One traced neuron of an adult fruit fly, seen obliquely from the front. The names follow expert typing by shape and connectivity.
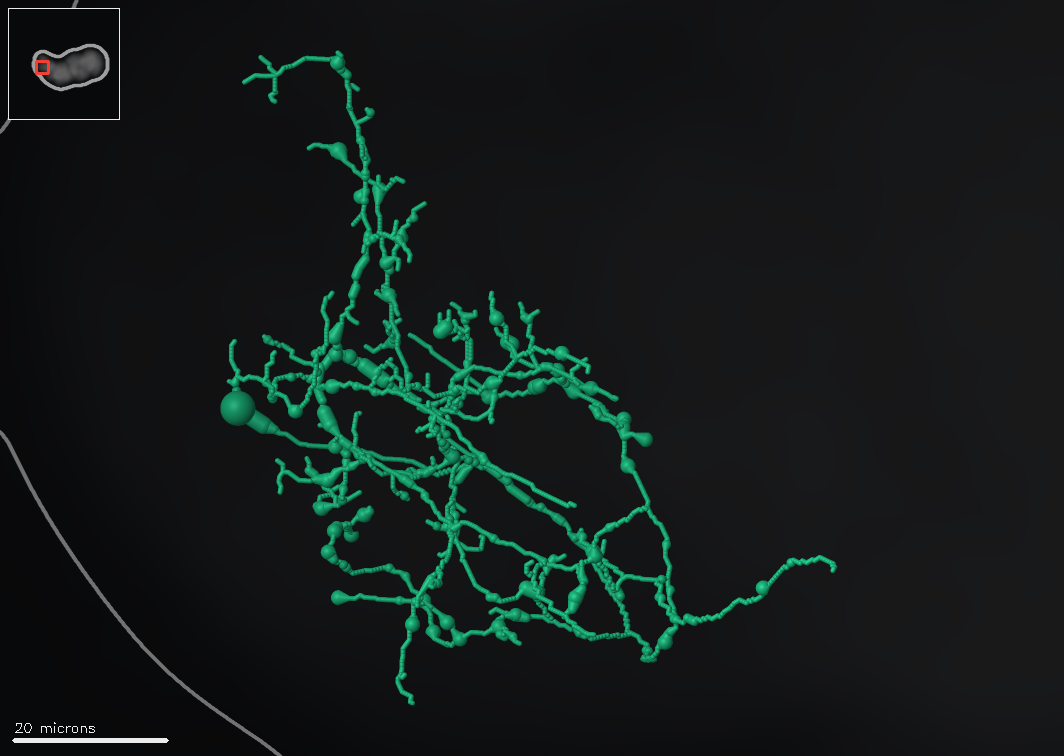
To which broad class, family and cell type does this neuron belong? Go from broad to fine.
nerve-cord intrinsic neuron; hemilineage 01B; IN01B026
